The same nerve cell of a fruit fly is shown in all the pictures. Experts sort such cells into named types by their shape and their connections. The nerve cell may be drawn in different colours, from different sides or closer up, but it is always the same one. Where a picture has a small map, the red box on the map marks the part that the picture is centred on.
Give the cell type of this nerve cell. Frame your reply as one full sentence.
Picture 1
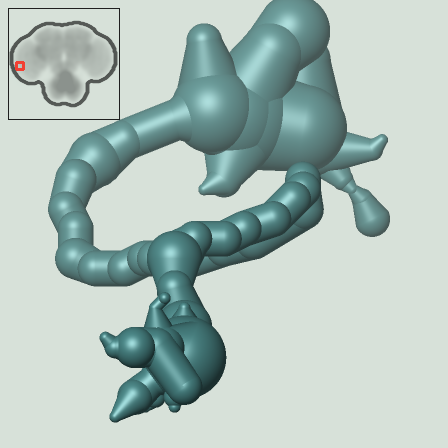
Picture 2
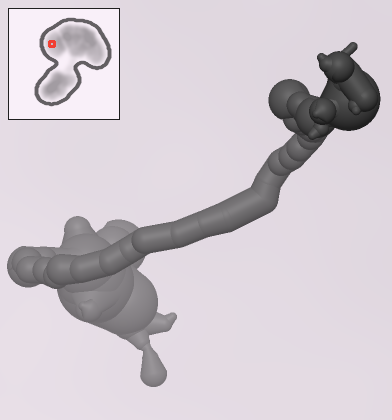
This nerve cell is given the cell type L2.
